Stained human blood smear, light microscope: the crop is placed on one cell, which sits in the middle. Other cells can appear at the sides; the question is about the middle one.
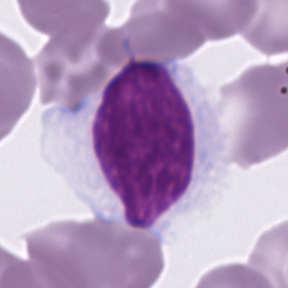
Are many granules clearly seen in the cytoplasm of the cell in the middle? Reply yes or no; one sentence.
No, there are no visible granules in its cytoplasm.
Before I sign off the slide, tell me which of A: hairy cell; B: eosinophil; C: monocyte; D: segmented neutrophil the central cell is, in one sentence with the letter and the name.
Option A gets it right: the cell in the middle is a hairy cell.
